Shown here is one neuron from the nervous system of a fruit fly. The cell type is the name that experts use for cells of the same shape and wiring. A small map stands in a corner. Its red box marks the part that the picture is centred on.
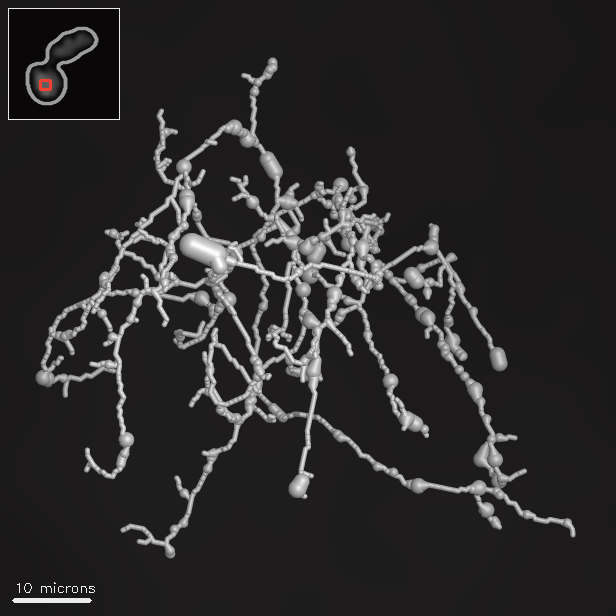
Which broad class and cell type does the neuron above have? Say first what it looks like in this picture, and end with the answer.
By the scale bar it is about 70 microns wide in this view. Dozens of branch ends can be seen. This is a central-brain intrinsic neuron. It is of cell type CB1208.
